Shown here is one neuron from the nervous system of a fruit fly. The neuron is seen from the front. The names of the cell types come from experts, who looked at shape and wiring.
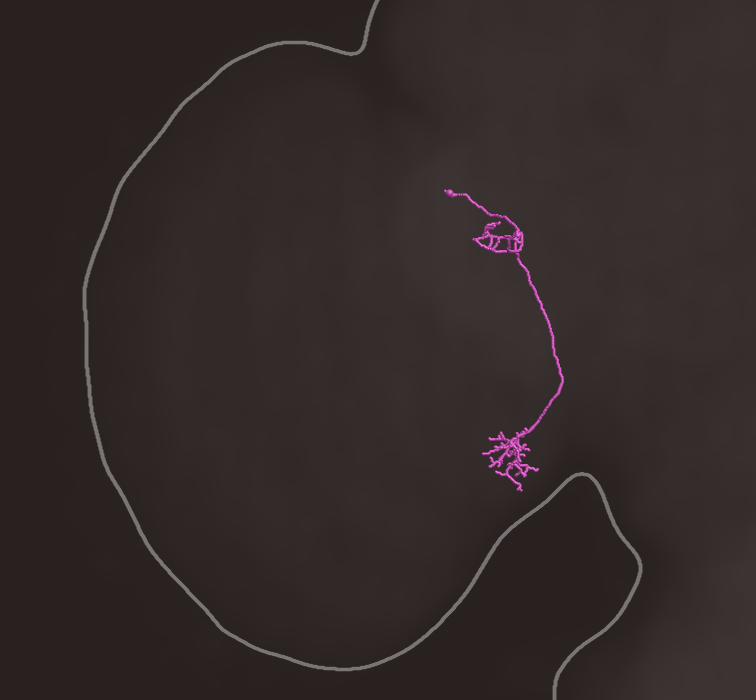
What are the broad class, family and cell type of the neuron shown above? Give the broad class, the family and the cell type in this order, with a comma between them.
visual projection neuron, hemilineage VPNp2, LC18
